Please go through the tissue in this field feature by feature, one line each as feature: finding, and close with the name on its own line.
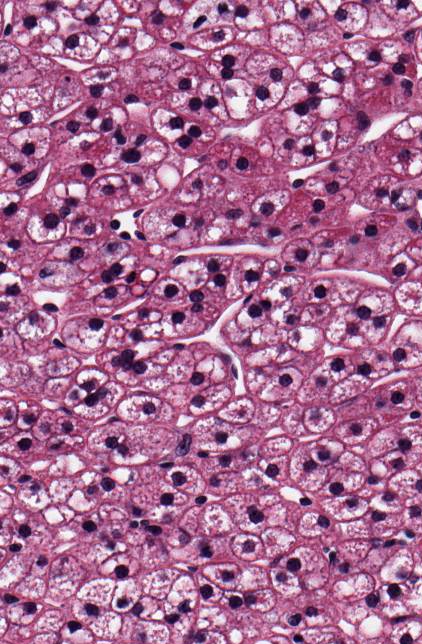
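Layout: solid sheets of closely packed polygonal cells, no glands or lumens
Cytoplasm: mostly pale, finely vacuolated or cleared, pink-stranded
Nucleus: usually one per cell, round, dark, central
Spaces: thin empty slits between cell groups, one branching in the centre
Name: adrenal gland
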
